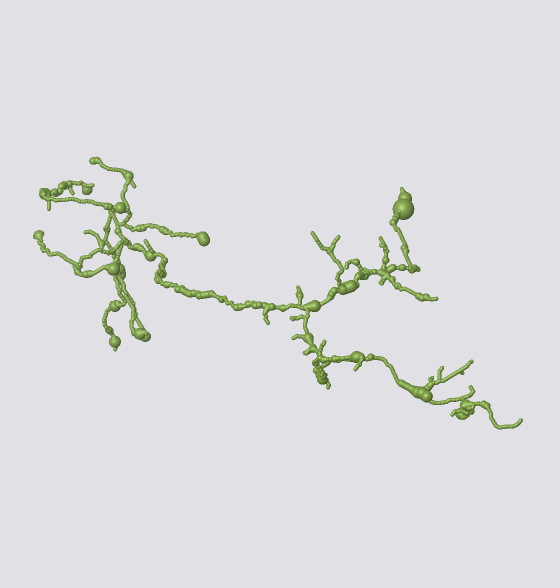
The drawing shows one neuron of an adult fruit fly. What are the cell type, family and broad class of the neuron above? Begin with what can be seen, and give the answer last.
The picture shows dozens of branch ends. In this view it is wider than it is tall. Its cell type is SMP426. The family is hemilineage CLp1. This is a central-brain intrinsic neuron.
